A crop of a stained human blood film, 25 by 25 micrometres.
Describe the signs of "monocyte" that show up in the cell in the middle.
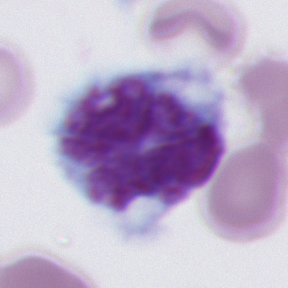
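Name given: monocyte. Goes with it: clear, unstained patch in the cytoplasm just below the nucleus.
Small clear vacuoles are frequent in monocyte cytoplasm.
Nucleus measures about 14 by 11 micrometres.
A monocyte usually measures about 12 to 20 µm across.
Also seen: no distinct nucleoli; cytoplasm pale greyish blue; outer edge faint and ragged, not sharply defined.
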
